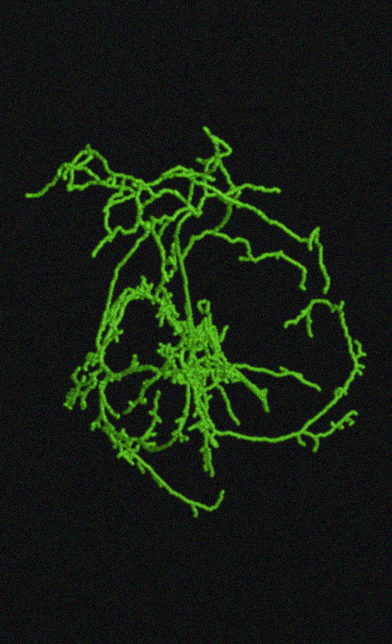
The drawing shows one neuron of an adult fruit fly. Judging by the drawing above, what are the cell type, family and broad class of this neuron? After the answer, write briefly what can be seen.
The cell type is IN18B035. Its family is hemilineage 18B. Its broad class is nerve-cord intrinsic neuron. Dozens of branch ends can be seen. As drawn here it is about as wide as it is tall.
